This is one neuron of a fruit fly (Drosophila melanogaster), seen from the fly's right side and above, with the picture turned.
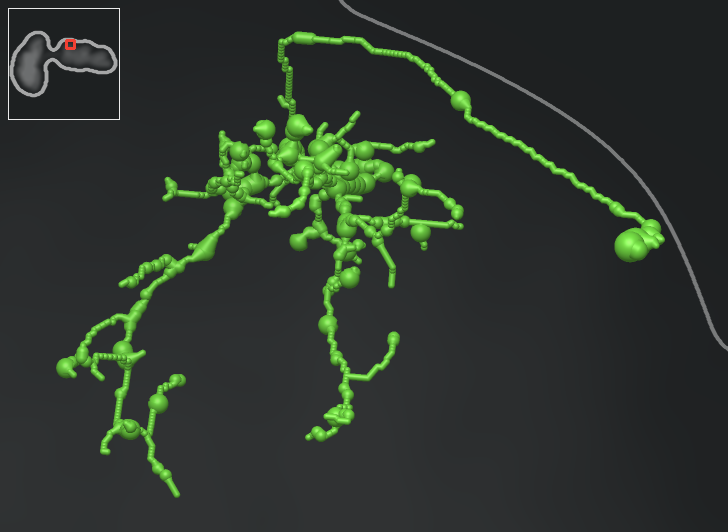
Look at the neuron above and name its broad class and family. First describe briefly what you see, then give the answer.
The cell body can be seen on the right of the picture. The picture shows dozens of branch ends. Its broad class is nerve-cord intrinsic neuron. The family is hemilineage 01B.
